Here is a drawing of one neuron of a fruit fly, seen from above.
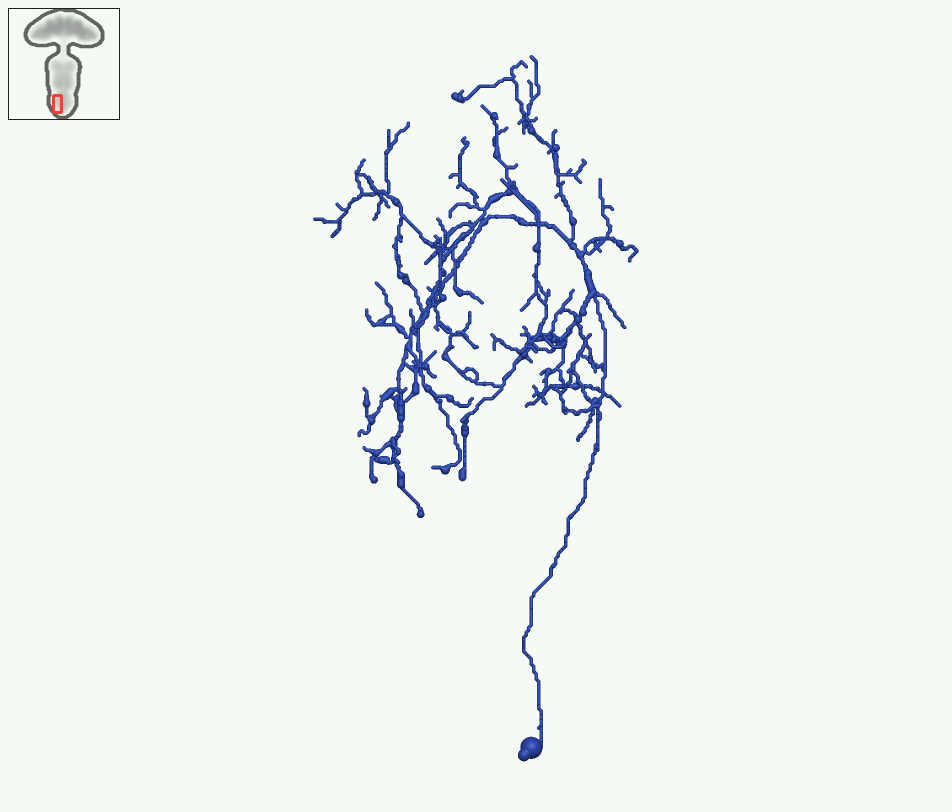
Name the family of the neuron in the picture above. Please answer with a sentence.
The family is hemilineage 21A.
